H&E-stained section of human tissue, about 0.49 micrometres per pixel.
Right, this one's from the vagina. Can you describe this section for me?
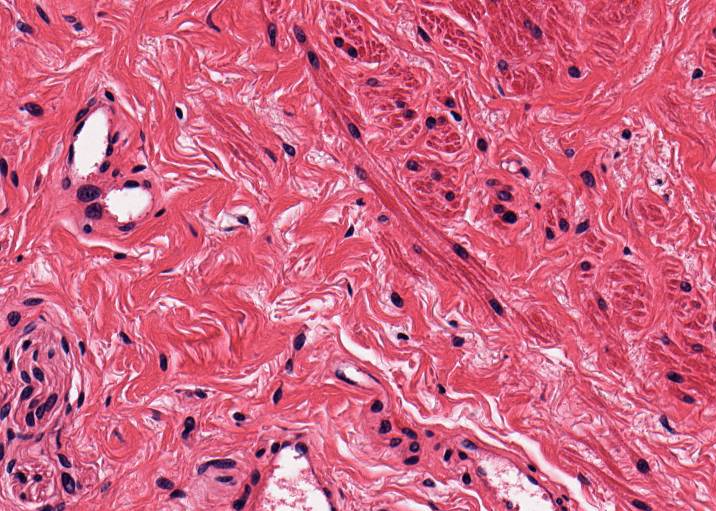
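Dense, wavy, pink collagen bundles fill most of the field, running in many directions. Cells sparse. Dark, elongated nuclei lie singly between bundles. Two small empty lumens at upper left, edged by a few dark nuclei. Several rounded bundles cut across at upper right, each with scattered small dark nuclei.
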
